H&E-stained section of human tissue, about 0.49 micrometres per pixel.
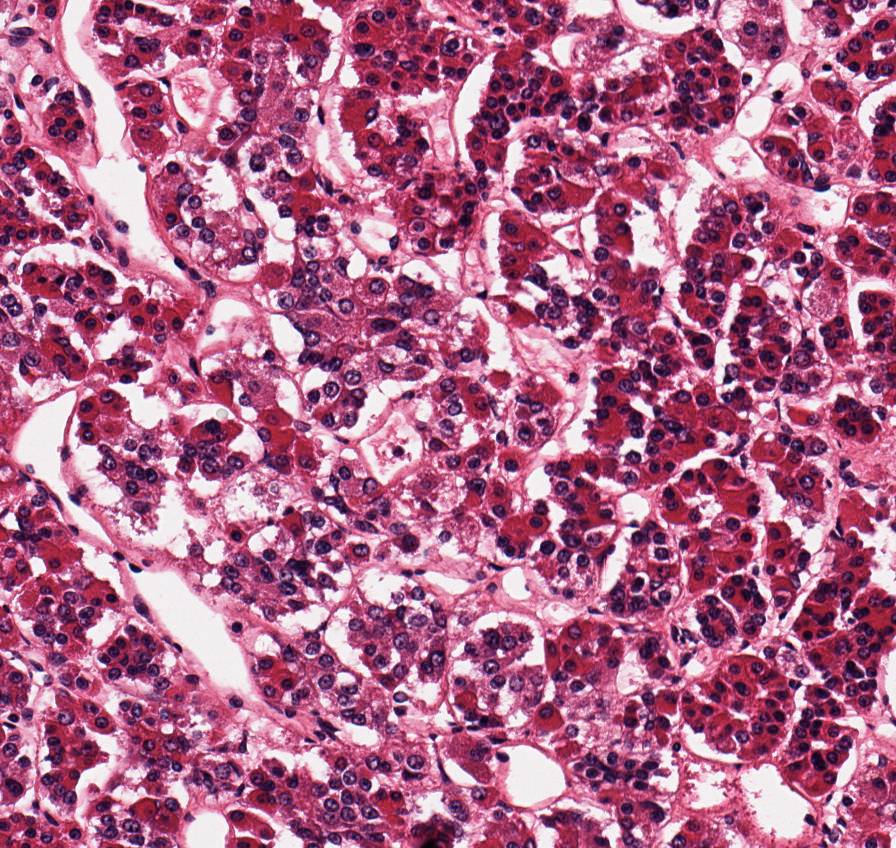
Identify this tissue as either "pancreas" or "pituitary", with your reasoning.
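Pituitary. Across the whole field, cells lie in small rounded nests separated by thin pink septa, with red cells and cells of pale, faintly pink or clear cytoplasm mixed in the same nests. Between nests the stroma is scant: delicate pink strands with occasional flattened nuclei.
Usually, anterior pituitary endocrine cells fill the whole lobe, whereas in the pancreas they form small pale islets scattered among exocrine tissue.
Here the nests fill the field throughout, not scattered islets among other tissue.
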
